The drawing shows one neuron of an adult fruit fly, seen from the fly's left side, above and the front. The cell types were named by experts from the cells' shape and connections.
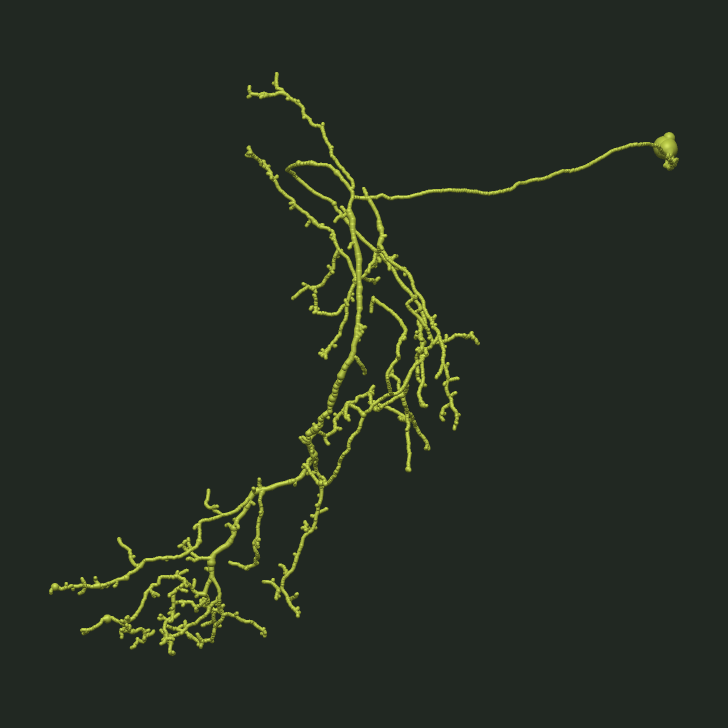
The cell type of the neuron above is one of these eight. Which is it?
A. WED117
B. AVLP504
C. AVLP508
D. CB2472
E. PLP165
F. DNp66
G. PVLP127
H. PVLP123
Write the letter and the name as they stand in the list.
D. CB2472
